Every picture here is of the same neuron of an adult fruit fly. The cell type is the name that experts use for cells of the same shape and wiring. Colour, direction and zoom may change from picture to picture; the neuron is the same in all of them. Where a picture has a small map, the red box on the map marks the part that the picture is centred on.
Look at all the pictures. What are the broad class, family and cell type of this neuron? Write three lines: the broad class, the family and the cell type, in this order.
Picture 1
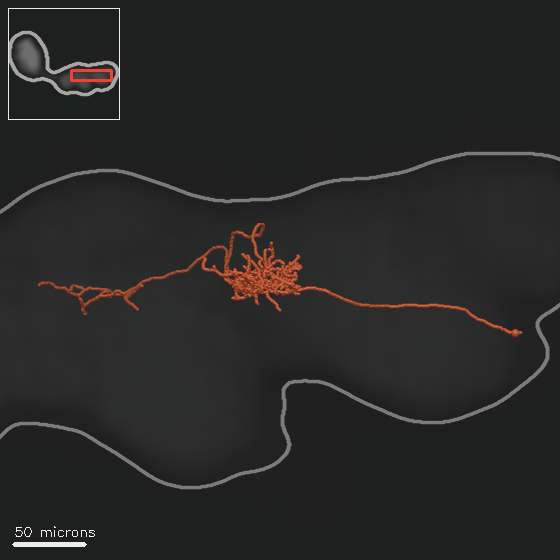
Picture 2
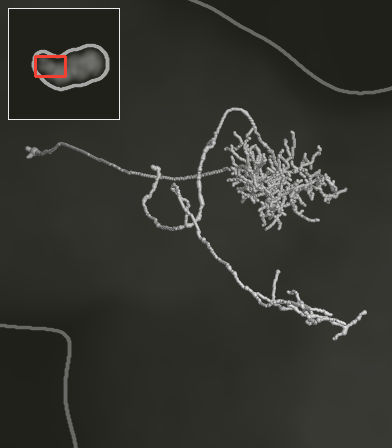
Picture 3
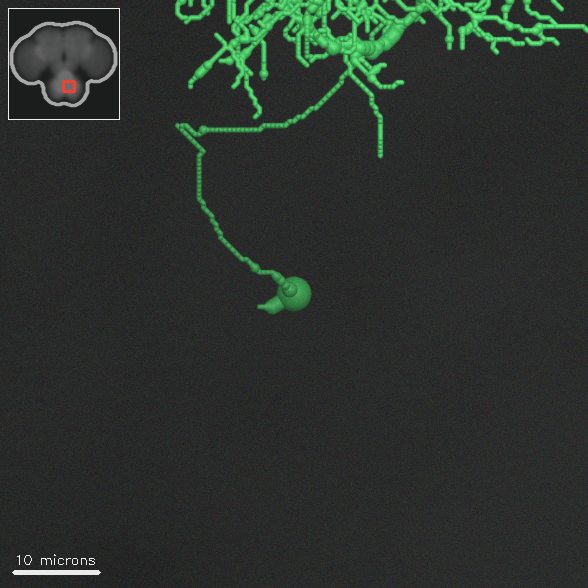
nerve-cord intrinsic neuron
hemilineage 06A
IN06A073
